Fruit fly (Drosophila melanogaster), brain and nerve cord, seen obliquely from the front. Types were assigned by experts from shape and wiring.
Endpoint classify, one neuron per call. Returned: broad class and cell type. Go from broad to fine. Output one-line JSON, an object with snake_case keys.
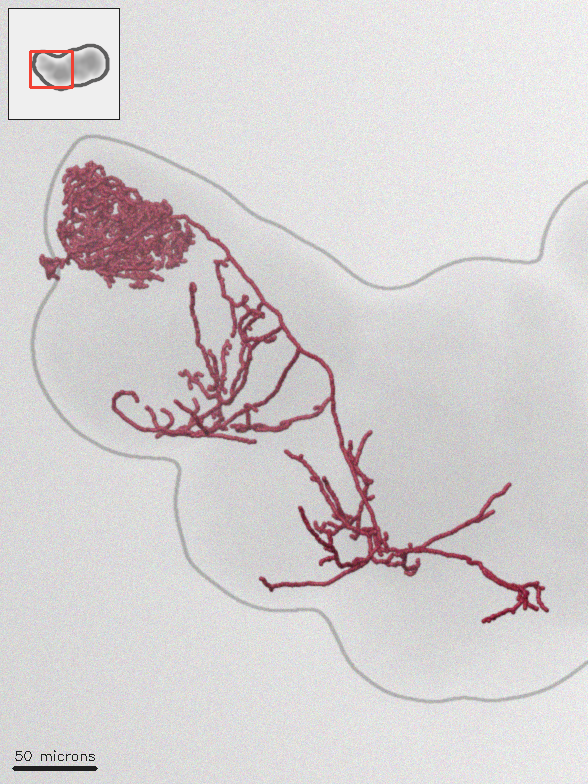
{"broad_class": "nerve-cord intrinsic neuron", "cell_type": "INXXX084"}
